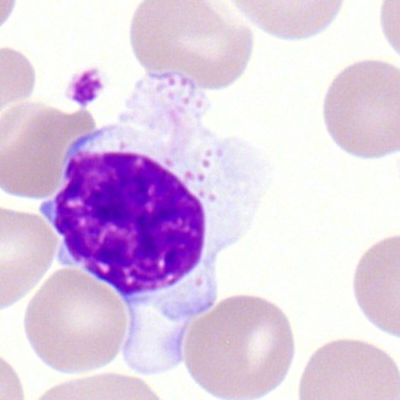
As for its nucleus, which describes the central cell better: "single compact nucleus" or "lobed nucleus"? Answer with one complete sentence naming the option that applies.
What its nucleus forms is one compact round, oval or kidney-shaped mass.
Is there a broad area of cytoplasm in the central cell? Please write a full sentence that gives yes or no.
Yes, there is abundant cytoplasm in this cell.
